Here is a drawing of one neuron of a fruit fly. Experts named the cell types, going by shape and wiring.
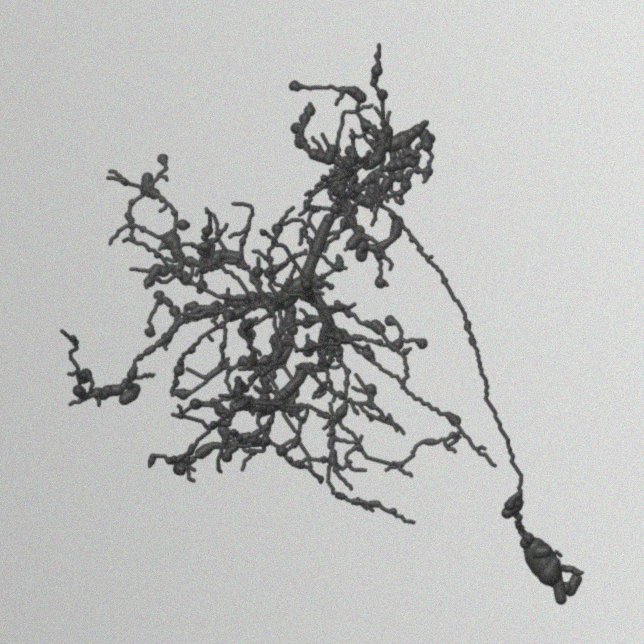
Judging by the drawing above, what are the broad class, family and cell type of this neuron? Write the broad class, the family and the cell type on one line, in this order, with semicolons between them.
nerve-cord intrinsic neuron; hemilineage 16B; IN16B041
